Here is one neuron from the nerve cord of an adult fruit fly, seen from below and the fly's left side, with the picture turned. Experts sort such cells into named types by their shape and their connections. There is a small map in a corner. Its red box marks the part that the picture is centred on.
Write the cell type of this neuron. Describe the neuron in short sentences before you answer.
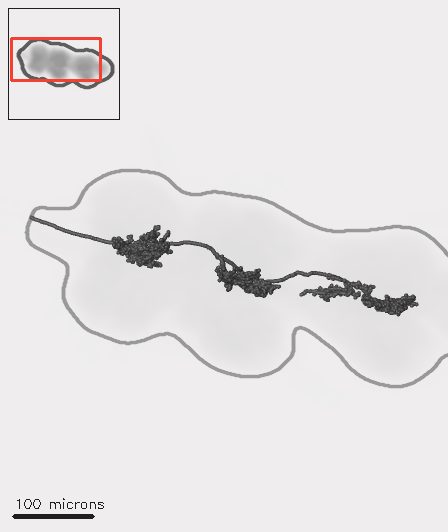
No cell body is drawn. By the scale bar it is about 500 microns wide in this view. Its broad class is descending neuron. It is of cell type DNge102.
